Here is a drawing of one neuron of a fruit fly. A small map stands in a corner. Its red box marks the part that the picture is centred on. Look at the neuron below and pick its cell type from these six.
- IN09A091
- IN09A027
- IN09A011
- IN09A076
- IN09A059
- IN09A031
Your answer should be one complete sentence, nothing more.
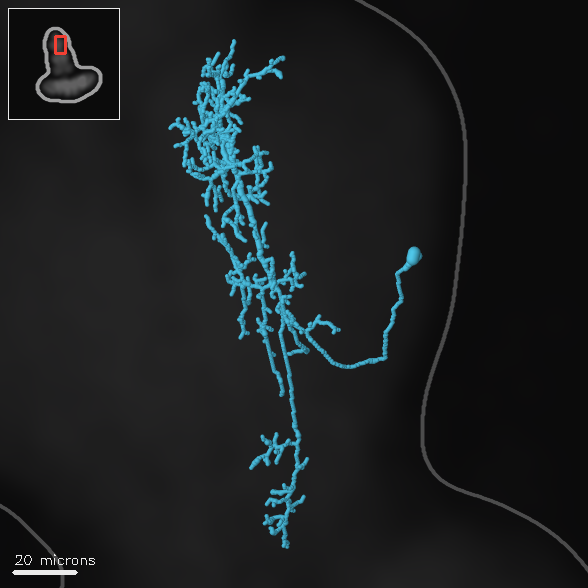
This neuron is assigned to the cell type IN09A027.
